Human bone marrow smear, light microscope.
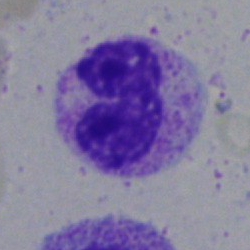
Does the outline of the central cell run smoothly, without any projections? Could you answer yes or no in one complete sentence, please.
Yes, the edge of the cell is even, with no ragged parts or projections.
